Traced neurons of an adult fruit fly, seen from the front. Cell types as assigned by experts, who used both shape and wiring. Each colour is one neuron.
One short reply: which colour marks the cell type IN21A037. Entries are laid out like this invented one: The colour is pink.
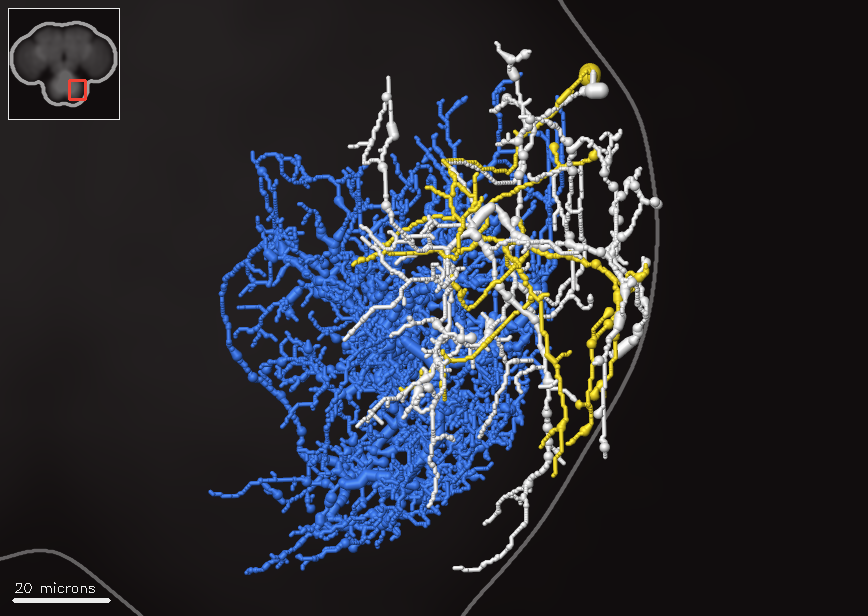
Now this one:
The colour is yellow.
